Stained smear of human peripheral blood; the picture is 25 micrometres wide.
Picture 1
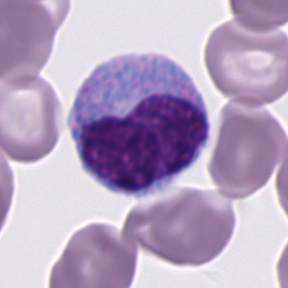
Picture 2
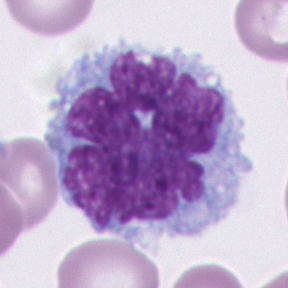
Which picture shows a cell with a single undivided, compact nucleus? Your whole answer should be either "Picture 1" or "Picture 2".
Picture 1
